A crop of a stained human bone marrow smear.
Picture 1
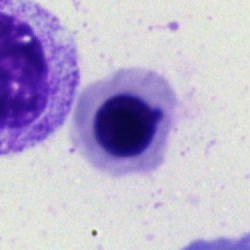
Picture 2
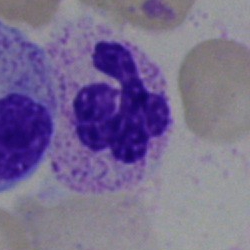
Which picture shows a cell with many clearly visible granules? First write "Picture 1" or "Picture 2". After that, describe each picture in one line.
Picture 2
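In picture 1: The cytoplasm shows no granules.
In picture 2: Many small pink-violet granules are scattered throughout the cytoplasm.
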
